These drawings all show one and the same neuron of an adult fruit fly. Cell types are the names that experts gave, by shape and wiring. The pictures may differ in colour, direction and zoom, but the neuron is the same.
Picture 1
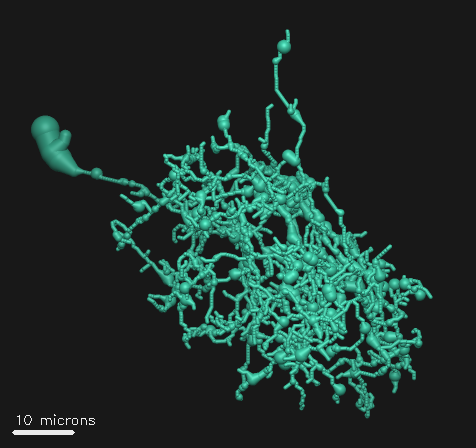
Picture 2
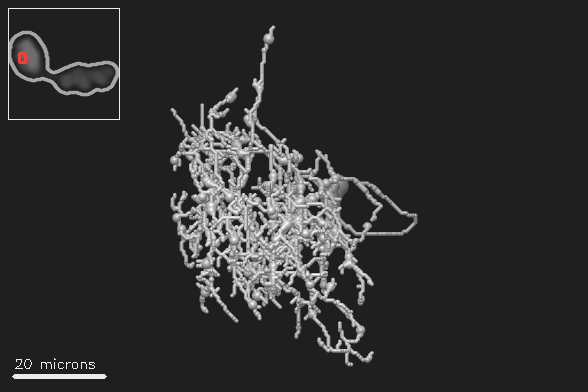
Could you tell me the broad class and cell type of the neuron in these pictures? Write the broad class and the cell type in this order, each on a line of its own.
central-brain intrinsic neuron
AVLP401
